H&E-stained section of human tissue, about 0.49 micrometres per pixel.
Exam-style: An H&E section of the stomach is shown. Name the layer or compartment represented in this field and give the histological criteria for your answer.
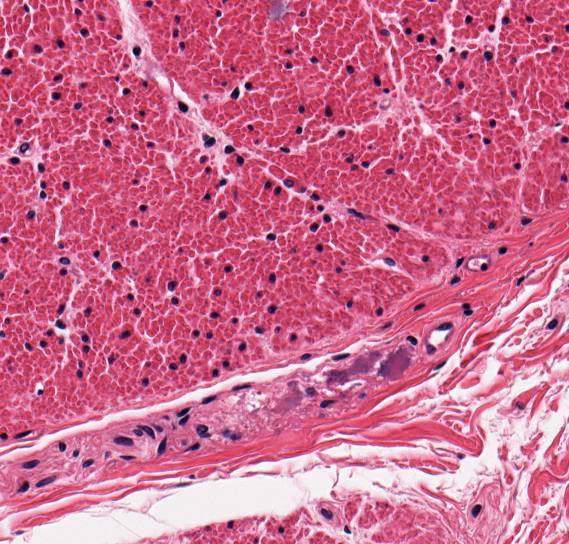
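The upper two-thirds of this field is smooth muscle. Look at it: densely packed small pink profiles, rounded to polygonal, cut across their length.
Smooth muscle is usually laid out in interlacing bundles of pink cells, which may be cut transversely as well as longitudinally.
Thin pale clefts here divide the packed tissue into irregular bundles of different sizes. Running diagonally from the lower left towards the middle right, a band of wavy pink fibres separates it from the tissue below. In the lower right corner is loose connective tissue, its pink fibres separated by white spaces.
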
